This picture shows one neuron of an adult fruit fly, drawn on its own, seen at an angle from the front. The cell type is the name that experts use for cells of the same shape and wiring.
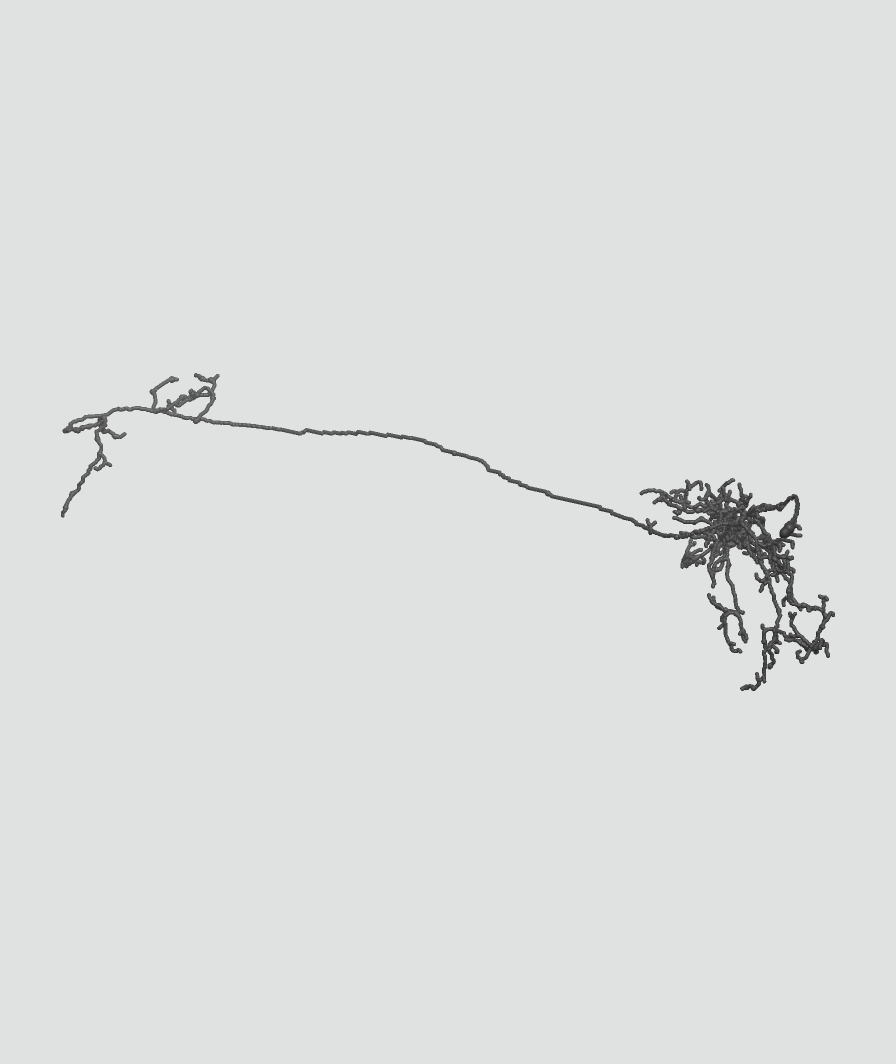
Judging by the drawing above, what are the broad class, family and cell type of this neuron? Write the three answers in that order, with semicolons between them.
central-brain intrinsic neuron; hemilineage VLPl2_posterior; CB1255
